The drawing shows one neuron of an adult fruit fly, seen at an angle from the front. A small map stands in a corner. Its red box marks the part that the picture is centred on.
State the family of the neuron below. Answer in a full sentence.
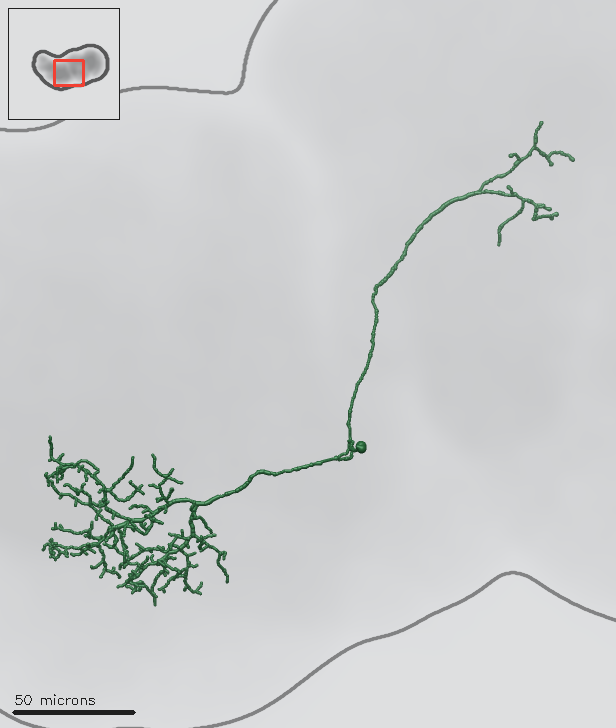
The family is MeVP.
